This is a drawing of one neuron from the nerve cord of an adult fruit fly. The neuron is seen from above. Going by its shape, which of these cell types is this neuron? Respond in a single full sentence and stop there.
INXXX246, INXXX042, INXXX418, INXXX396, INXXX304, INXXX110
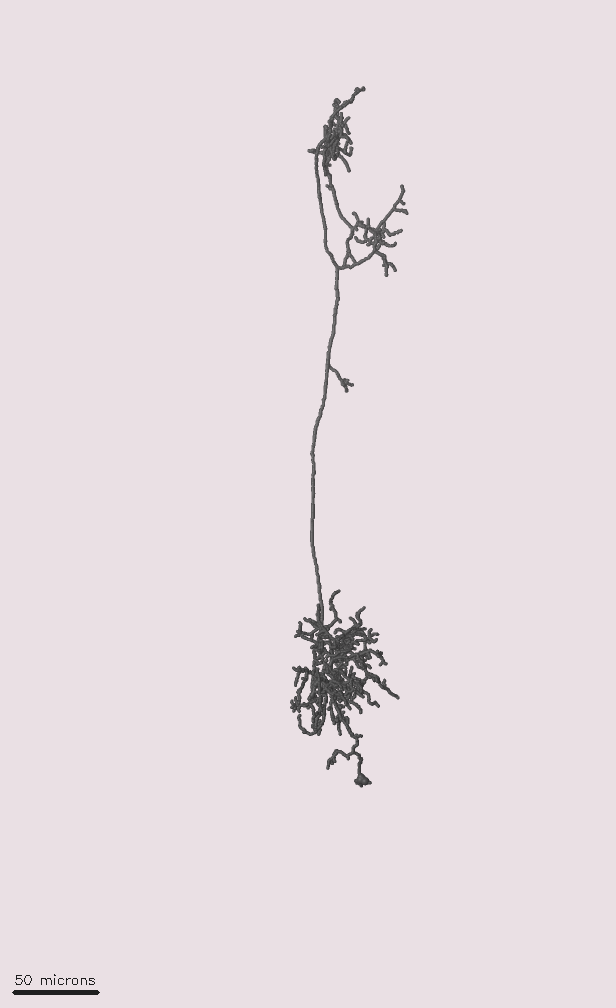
Under the cell type INXXX110 falls this neuron.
